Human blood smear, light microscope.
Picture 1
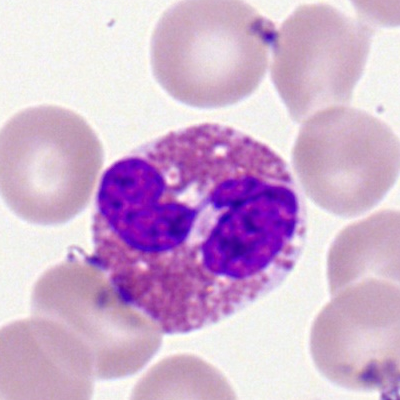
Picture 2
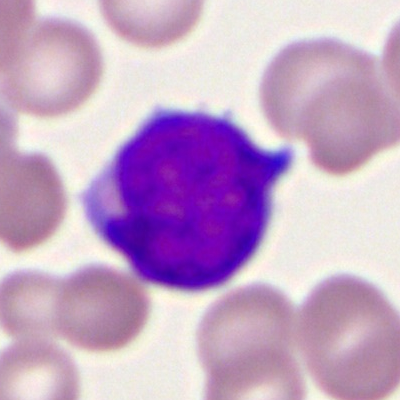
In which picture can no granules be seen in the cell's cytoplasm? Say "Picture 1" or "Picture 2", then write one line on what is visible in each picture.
Picture 2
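Picture 1: The cytoplasm is packed with many pink-orange granules.
Picture 2: No granules can be seen in the cytoplasm.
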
